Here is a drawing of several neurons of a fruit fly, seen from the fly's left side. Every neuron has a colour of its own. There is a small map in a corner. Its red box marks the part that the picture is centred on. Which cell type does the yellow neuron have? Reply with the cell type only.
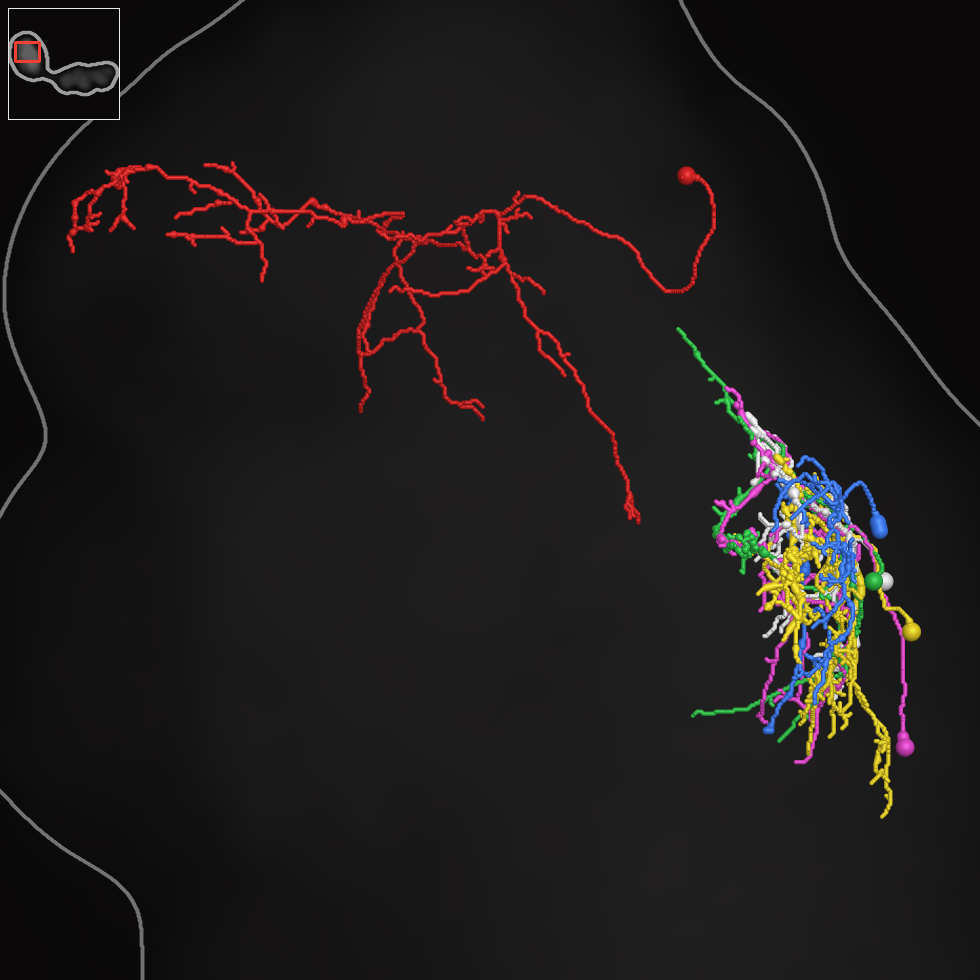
PS281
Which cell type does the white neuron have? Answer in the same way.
CB1836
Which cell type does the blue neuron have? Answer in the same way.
CB2252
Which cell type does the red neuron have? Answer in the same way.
SMP381_a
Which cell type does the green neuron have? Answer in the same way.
CB1997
